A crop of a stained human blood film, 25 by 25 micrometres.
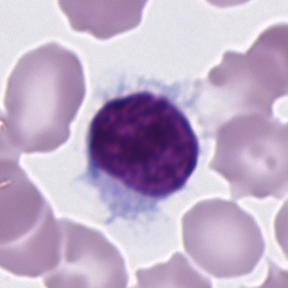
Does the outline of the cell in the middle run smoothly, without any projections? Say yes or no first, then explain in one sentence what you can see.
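No. Fine, hair-like strands project from the edge of the cytoplasm around the cell.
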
